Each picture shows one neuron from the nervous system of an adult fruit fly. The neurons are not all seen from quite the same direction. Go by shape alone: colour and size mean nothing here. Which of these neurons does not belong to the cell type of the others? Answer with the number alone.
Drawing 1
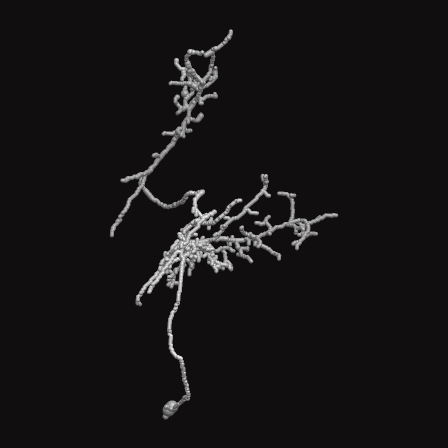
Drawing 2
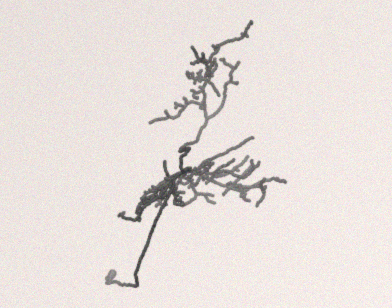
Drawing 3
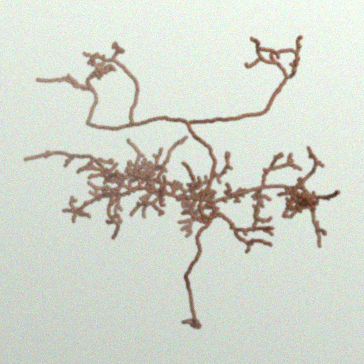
3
